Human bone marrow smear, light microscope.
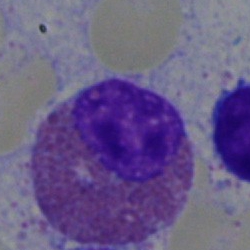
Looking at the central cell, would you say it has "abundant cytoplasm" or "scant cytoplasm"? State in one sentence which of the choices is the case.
This cell holds plenty of cytoplasm around the nucleus.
